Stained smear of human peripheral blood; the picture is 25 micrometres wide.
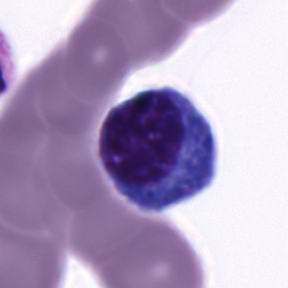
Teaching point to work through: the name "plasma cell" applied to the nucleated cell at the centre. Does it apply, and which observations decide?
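What settles it for me is the deep blue cytoplasm together with the dark purple chromatin, which looks dense and coarsely clumped.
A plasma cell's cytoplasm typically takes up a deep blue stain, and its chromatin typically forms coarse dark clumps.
So yes, plasma cell fits here, rather than monocyte. The cytoplasm is just a narrow crescent along the lower right edge, and no distinct pink or red granules show in it. Off to the left, a diagonal row of red cells runs along the cell, with empty background to its right.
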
